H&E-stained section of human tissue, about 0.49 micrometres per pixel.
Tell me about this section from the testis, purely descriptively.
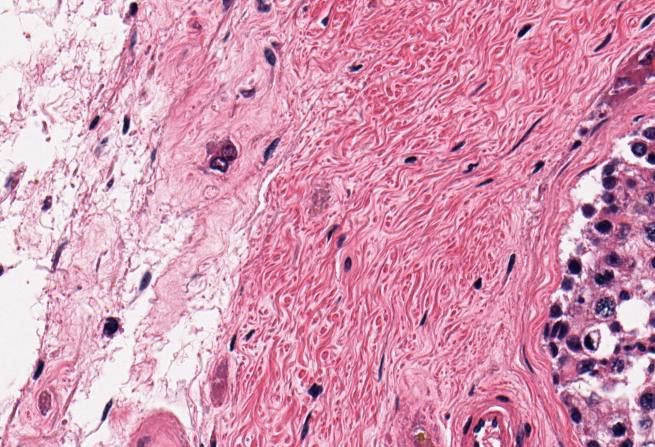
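A broad band of dense pink collagen occupies the centre of the field. Its fibres are wavy and tightly packed. Sparse, thin, dark, spindle-shaped nuclei are scattered among these collagen fibres. At the right edge of the field lies a crowded group of rounded cells with large round nuclei.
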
